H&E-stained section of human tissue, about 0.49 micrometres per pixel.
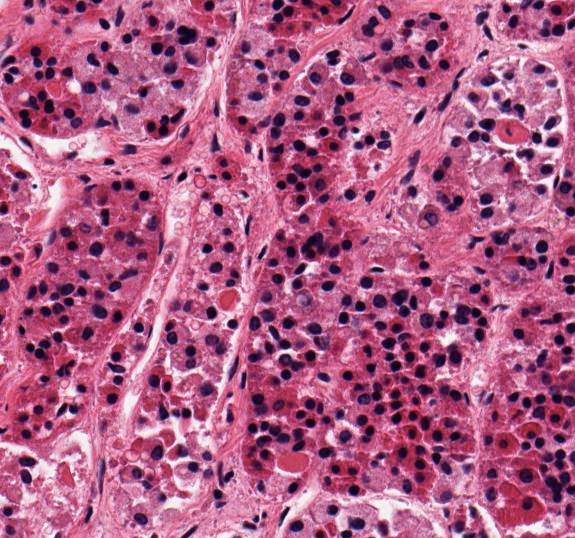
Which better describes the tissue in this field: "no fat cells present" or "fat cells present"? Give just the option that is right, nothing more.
No fat cells present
